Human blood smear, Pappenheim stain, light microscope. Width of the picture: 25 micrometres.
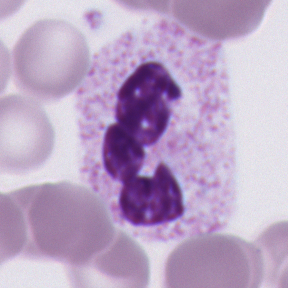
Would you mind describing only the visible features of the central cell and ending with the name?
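Nucleus: three lobes in a vertical chain. Cytoplasm: filled with fine pink-lilac granules; no vacuoles seen. Outline: oval, taller than wide. Name: segmented neutrophil.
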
